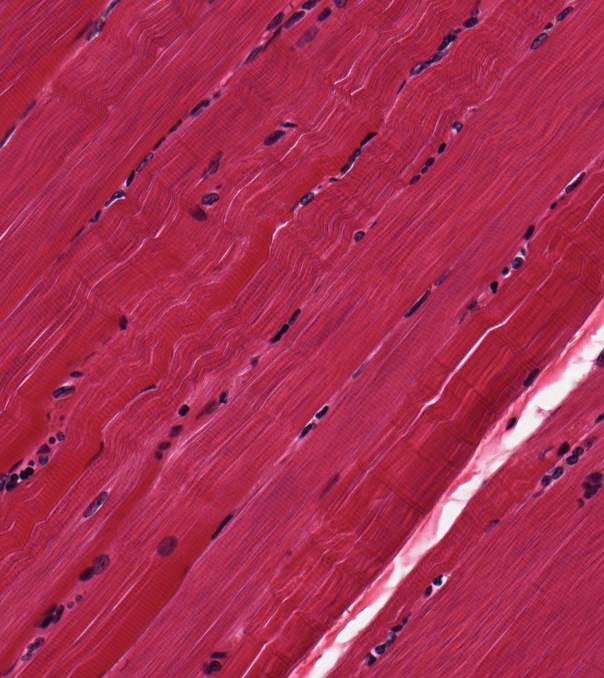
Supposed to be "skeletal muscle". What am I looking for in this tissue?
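First, fibre layout: long parallel muscle fibres run diagonally across the whole field from lower left to upper right.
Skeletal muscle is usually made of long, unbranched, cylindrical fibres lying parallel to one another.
The parallel course of these fibres goes with skeletal muscle.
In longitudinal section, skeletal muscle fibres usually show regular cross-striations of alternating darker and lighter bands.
In the upper left and centre, however, the striations are crimped into a wavy zigzag, which departs from that regular pattern. Next, nuclei: dark, elongated, at the fibre edges and aligned with the long axis. Last, cytoplasm: deeply and evenly eosinophilic, a strong pink-red.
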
